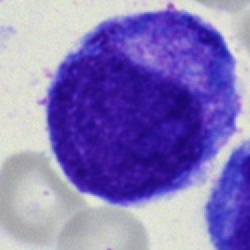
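Promyelocyte, the central cell of this stained bone marrow smear. The outline is roughly round, and the nucleus fills most of it, lying toward the lower left. Beside it at upper right sits a paler zone of cytoplasm, sprinkled with fine purple dots.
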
